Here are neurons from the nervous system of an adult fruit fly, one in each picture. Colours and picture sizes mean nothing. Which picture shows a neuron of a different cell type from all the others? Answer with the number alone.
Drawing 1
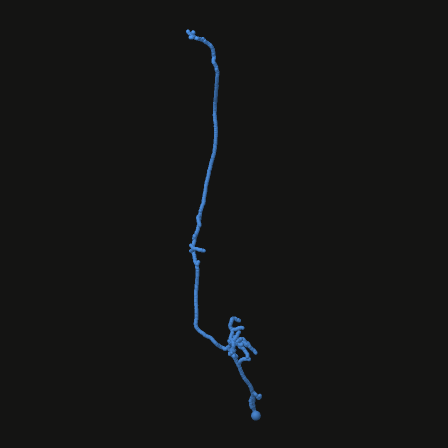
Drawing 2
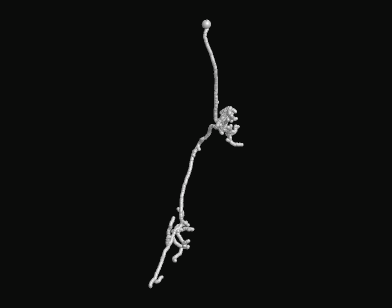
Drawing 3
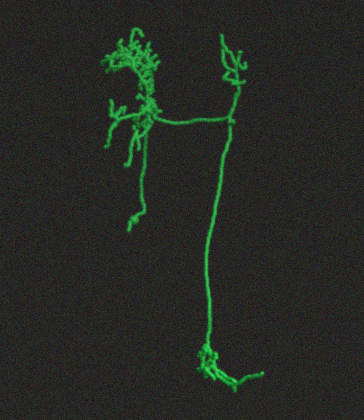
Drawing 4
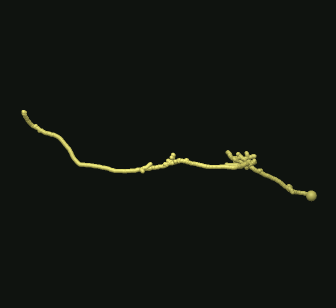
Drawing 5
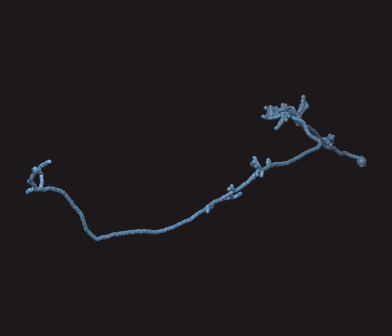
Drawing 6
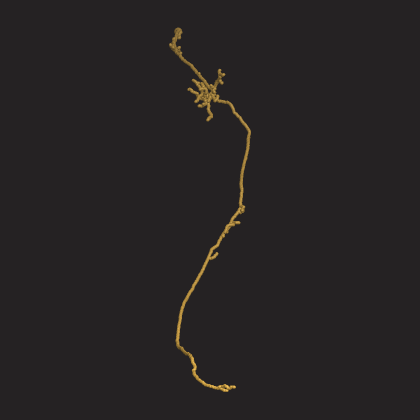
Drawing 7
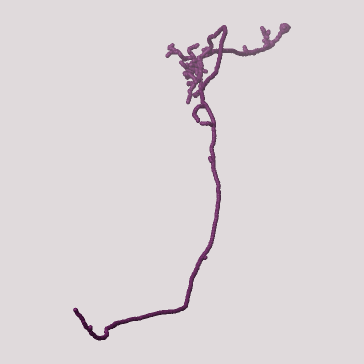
3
